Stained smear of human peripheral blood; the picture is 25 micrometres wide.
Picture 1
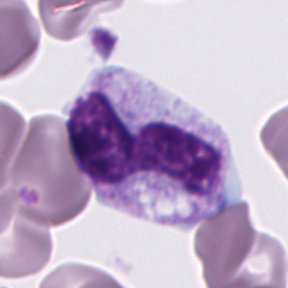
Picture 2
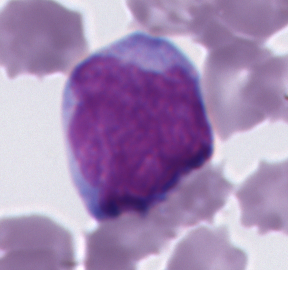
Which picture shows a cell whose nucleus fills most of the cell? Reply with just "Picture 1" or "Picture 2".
Picture 2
